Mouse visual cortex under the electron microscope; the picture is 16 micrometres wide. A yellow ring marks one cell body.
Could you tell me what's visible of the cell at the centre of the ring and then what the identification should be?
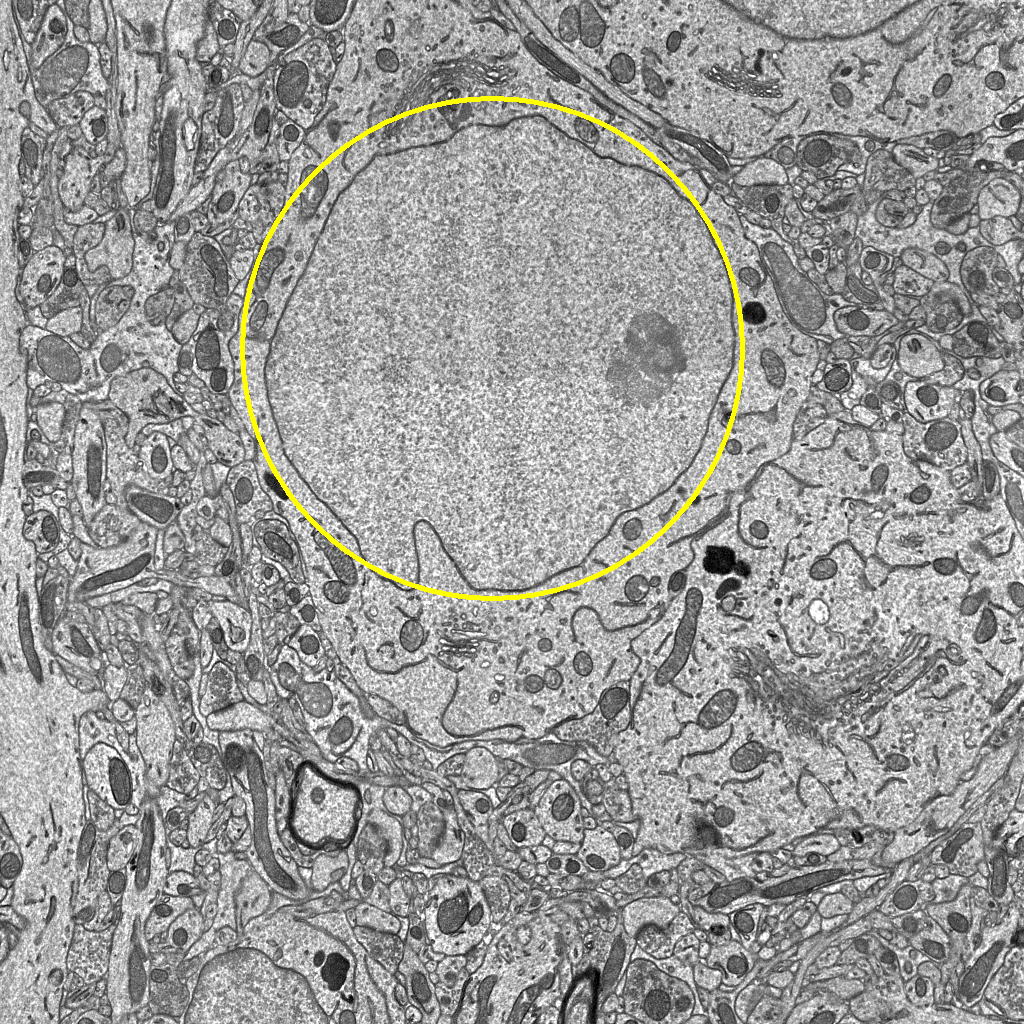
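Checking the nucleus first: it is large and roughly round. Its envelope has a single deep, narrow infolding at the bottom. The chromatin is pale and finely dispersed, with no thick dark band along the envelope. One darker nucleolus lies to the right of the nucleus centre. The cell is an excitatory neuron.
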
